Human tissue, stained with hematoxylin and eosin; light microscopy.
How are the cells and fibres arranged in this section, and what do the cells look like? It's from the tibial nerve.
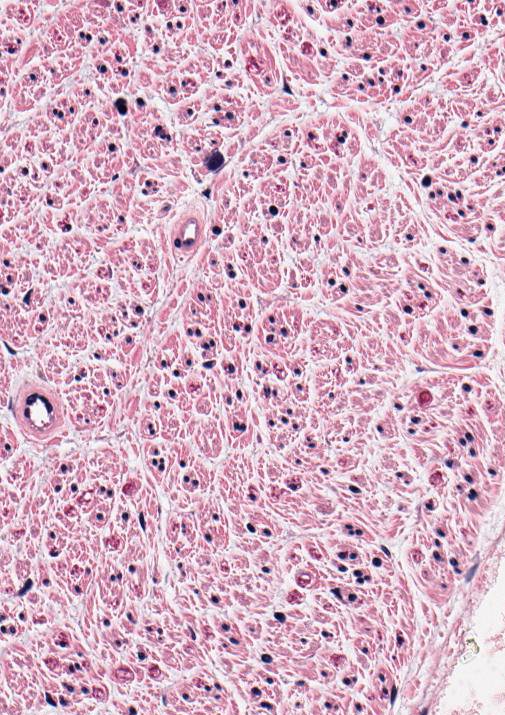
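No epithelium, no glands anywhere. No fat cells among the bundles. Numerous small clear clefts within the bundles; pink tissue slightly frayed. Tissue ends at lower right corner: empty space, a little pale debris.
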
